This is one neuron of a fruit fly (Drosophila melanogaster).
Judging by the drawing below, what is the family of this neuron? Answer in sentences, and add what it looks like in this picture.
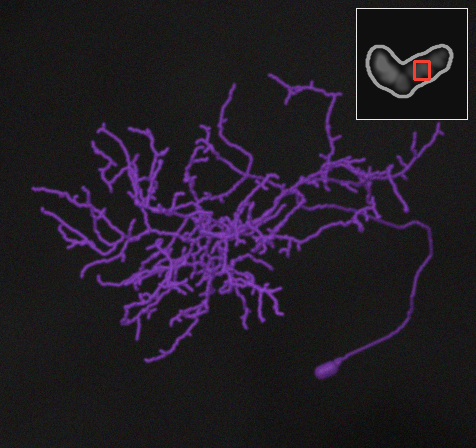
Its family is hemilineage 00A. This is a nerve-cord intrinsic neuron. The picture shows dozens of branch ends. In this view it is wider than it is tall.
